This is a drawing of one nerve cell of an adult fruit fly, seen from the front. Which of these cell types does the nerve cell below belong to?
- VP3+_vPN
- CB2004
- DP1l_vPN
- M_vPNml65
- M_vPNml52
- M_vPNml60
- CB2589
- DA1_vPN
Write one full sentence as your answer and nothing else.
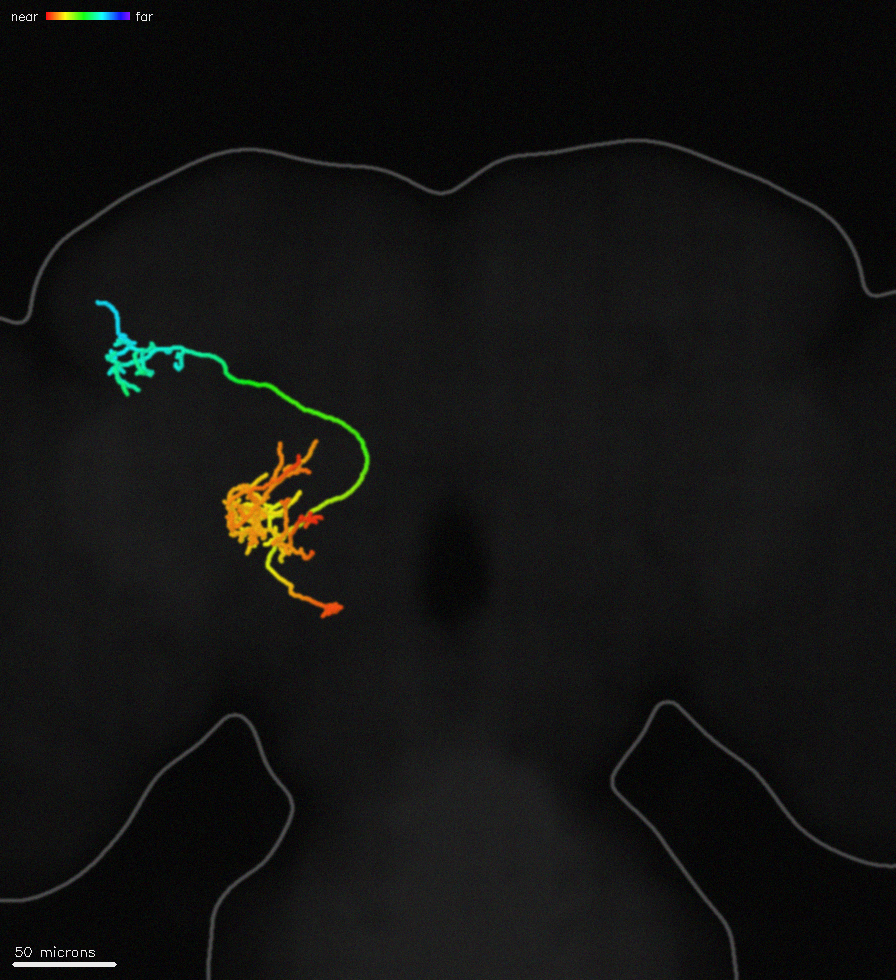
This nerve cell is given the cell type M_vPNml65.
